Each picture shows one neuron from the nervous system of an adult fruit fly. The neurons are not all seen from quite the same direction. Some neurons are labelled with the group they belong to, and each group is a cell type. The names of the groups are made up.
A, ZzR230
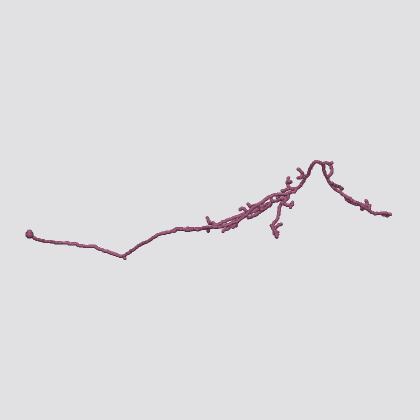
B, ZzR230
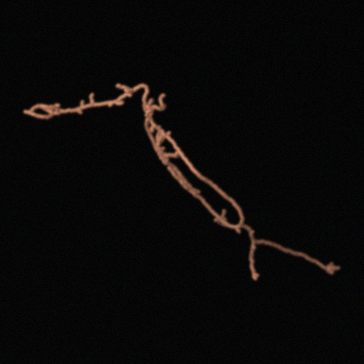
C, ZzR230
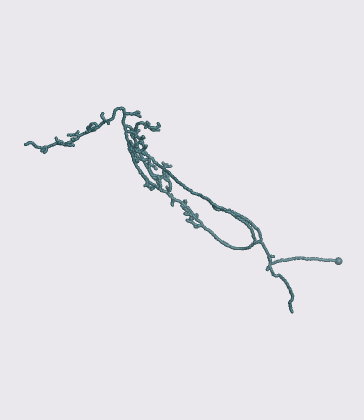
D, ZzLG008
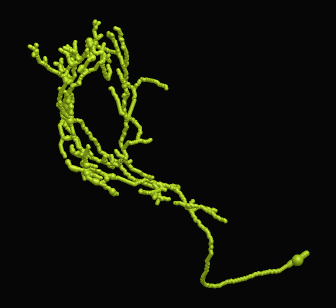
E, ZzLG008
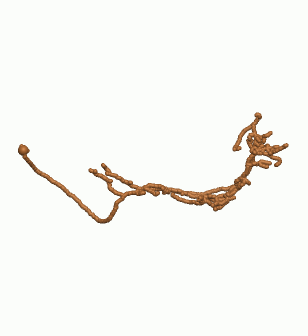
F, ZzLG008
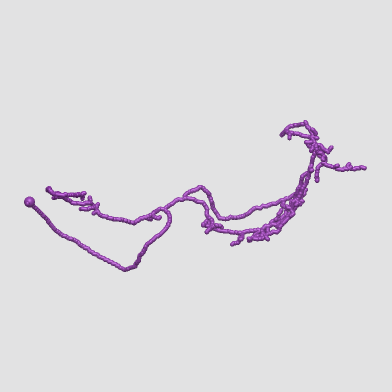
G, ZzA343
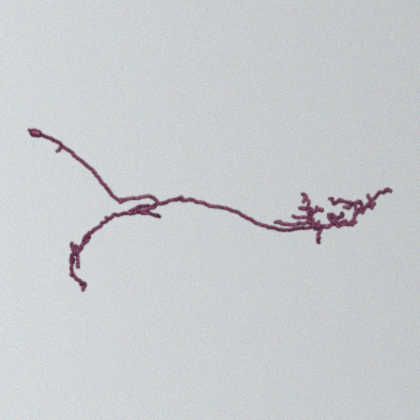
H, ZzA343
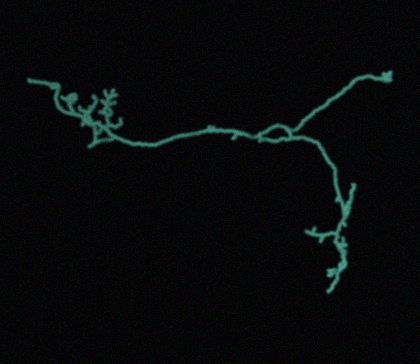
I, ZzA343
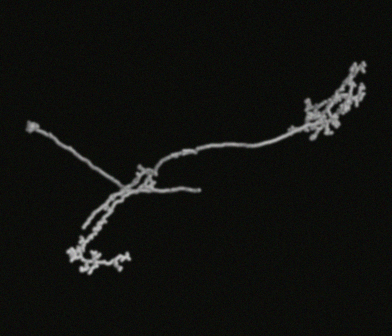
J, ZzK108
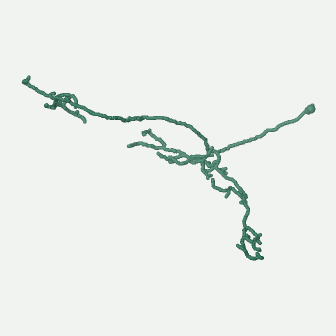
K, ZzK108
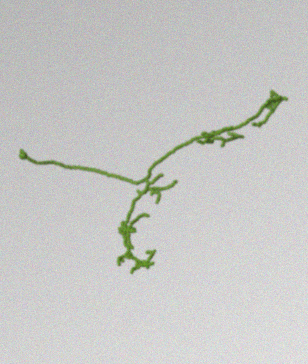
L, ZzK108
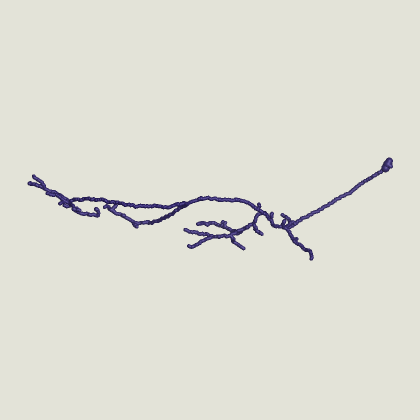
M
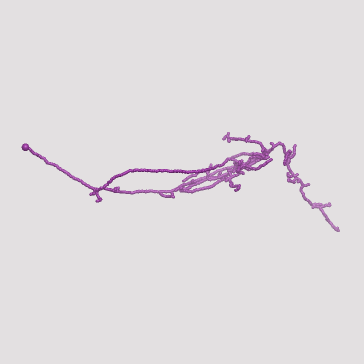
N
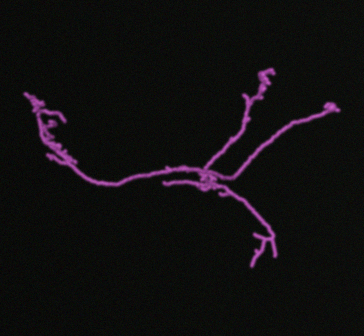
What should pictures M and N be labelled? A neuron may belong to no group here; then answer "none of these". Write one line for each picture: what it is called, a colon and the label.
M: ZzR230
N: none of these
